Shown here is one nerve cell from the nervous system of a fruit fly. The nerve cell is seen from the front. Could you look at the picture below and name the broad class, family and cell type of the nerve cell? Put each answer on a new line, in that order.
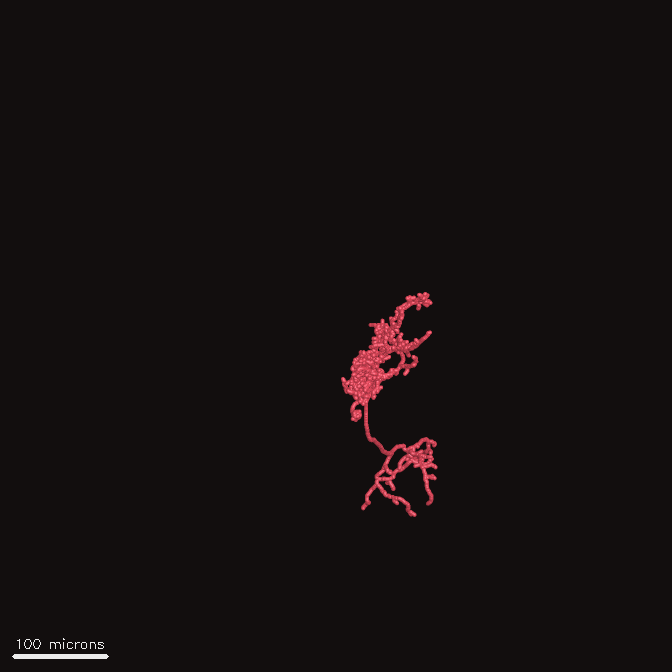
descending neuron
DNge
DNge011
